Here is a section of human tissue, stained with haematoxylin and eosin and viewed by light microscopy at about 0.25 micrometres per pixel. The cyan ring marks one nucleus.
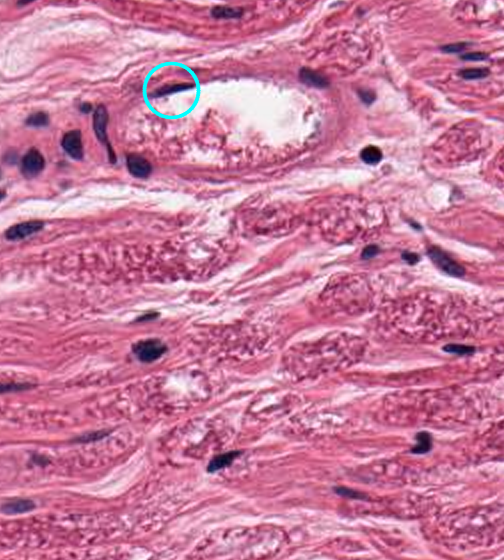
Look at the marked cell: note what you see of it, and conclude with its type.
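The nucleus is long, thin and flattened, curving slightly along its length. The nucleus stains dark and evenly, with a smooth edge. Hardly any cytoplasm can be made out around the nucleus; the cell forms only a thin line. The cell lies flat along the upper inner edge of a vessel lumen that holds pale, loosely granular pink material. The marked cell is an endothelial cell.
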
